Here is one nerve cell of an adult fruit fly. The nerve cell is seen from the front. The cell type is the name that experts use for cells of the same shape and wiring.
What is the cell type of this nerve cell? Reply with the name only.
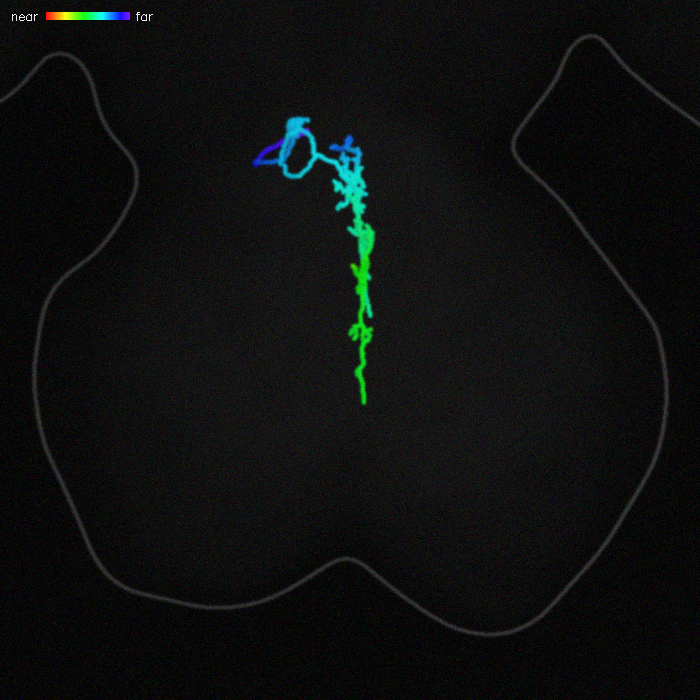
ENXXX226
